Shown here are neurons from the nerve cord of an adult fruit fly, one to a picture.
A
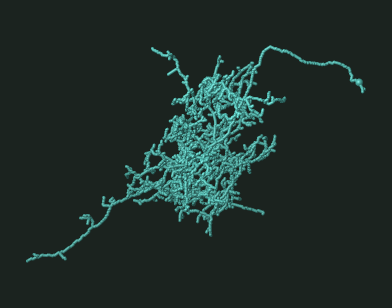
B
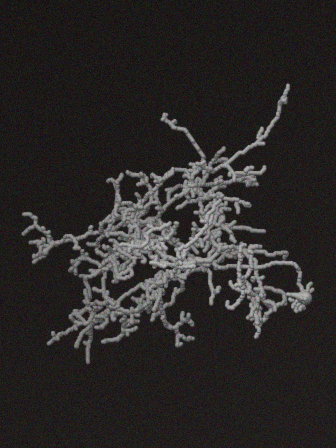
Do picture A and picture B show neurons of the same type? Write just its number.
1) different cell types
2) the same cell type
2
